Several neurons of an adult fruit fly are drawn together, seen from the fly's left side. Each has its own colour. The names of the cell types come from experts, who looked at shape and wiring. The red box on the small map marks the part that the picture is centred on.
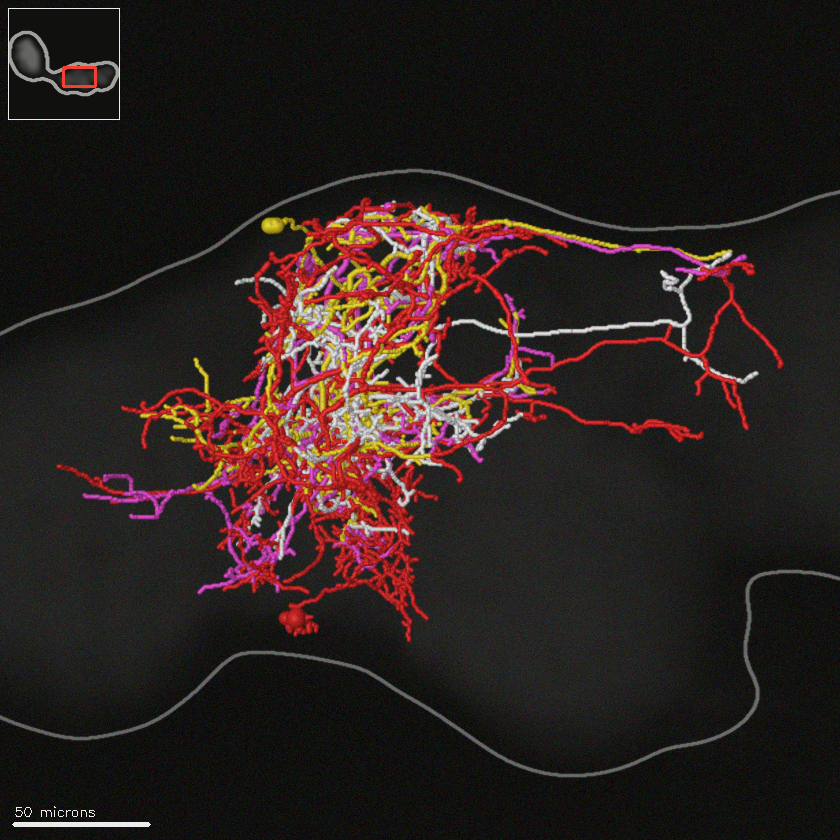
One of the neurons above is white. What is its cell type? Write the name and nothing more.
IN17A032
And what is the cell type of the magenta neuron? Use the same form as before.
IN17A029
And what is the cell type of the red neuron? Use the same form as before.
IN08B006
